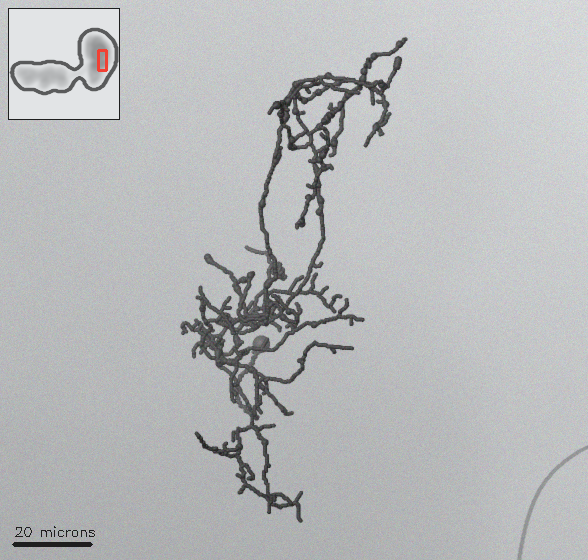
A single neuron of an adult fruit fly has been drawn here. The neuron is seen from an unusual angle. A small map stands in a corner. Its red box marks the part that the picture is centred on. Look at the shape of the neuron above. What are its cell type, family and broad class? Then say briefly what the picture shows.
The cell type is LHAV4c2. The family is hemilineage LHl1. This is a central-brain intrinsic neuron. From top to bottom in the picture it spans about 130 microns. Dozens of branch ends can be seen.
